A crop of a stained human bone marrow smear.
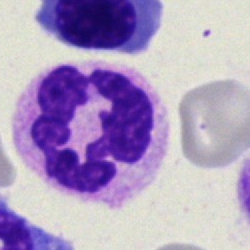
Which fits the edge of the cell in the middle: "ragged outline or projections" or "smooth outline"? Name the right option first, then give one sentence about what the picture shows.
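Smooth outline. The cell outline is round and smooth.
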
